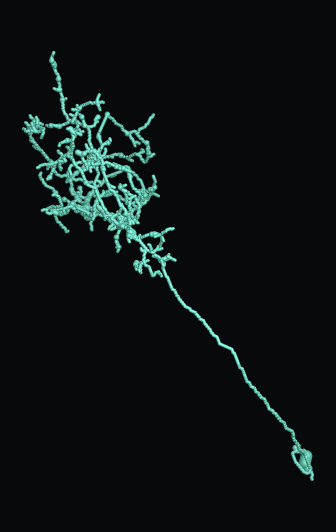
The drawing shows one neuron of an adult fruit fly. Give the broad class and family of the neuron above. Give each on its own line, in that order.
nerve-cord intrinsic neuron
hemilineage 12B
